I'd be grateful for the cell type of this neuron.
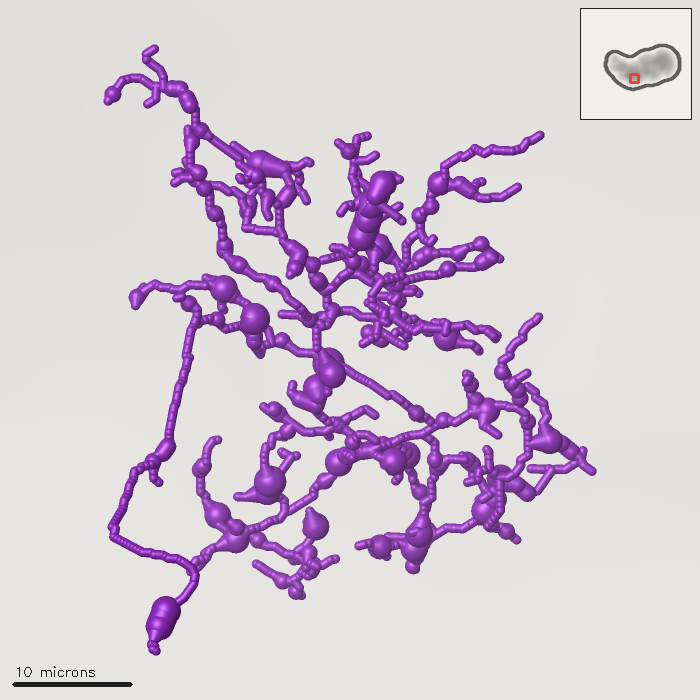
Cm5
